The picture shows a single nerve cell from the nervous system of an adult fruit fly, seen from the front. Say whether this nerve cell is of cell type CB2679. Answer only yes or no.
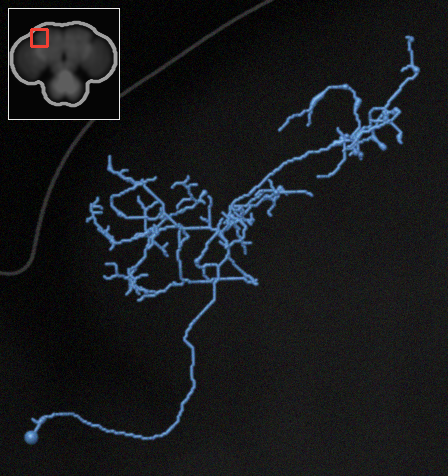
yes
